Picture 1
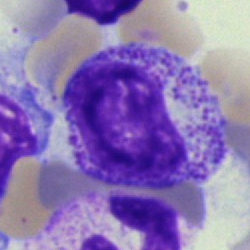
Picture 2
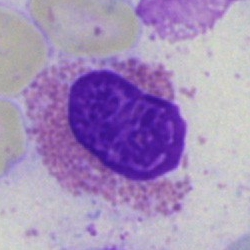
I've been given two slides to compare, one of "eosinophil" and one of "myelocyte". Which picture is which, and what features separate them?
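Picture 1: myelocyte. Picture 2: eosinophil. Edge: myelocyte smooth, outline roughly round to oval; eosinophil ill-defined, with loose granules scattered beyond it to the right and below. Myelocyte nucleus off-centre toward the left; chromatin dark purple, moderately clumped, paler patches between the clumps. Myelocyte granules purple and numerous, filling the cytoplasm and crowding densely along the margin; cytoplasm between them pale greyish-lilac.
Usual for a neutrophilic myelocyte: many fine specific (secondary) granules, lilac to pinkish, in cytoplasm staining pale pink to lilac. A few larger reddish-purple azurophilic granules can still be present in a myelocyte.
Eosinophil cytoplasm a broad rim, widest on the left side of the nucleus; no nucleolus seen.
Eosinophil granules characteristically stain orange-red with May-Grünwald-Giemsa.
Neighbours: pale red cells pressed against the myelocyte's border, another nucleated cell just below it; red cells against the eosinophil at upper left.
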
